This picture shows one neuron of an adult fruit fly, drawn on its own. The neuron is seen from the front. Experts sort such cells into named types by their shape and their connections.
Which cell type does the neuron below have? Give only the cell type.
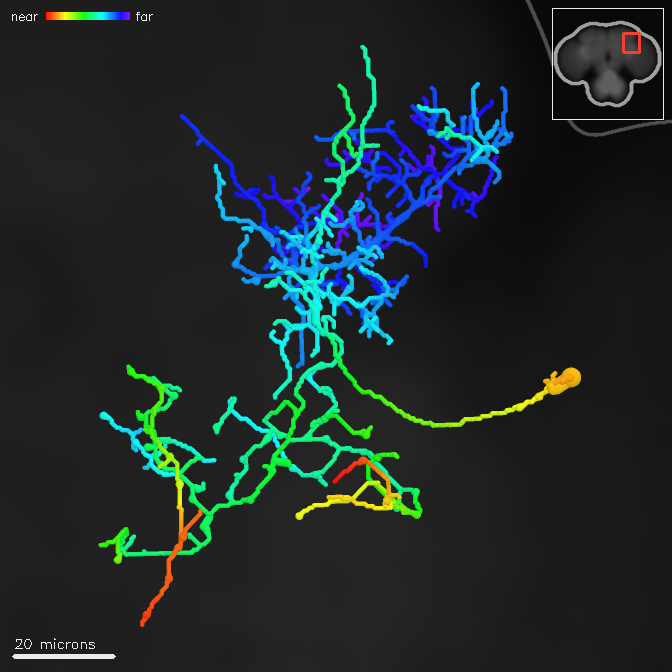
LHAV2b3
